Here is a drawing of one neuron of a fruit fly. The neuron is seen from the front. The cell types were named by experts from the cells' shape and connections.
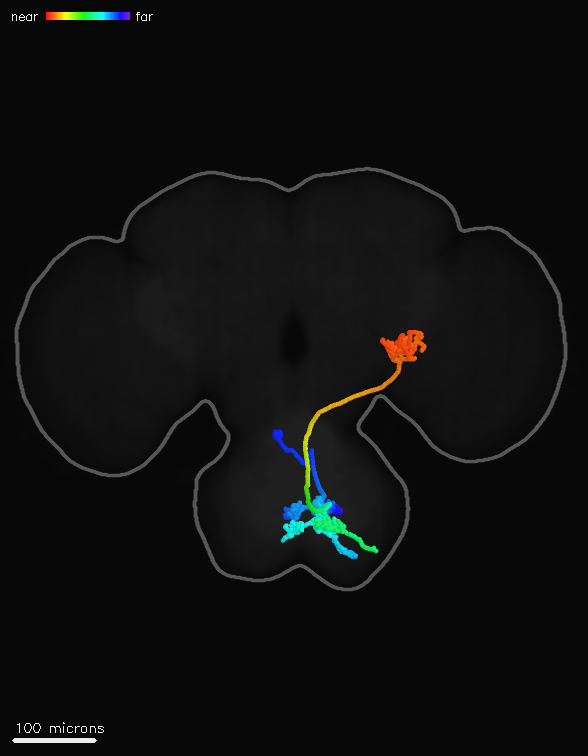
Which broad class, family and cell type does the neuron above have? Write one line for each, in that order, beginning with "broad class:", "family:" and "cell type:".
broad class: ascending neuron
family: hemilineage 08B
cell type: AN08B018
